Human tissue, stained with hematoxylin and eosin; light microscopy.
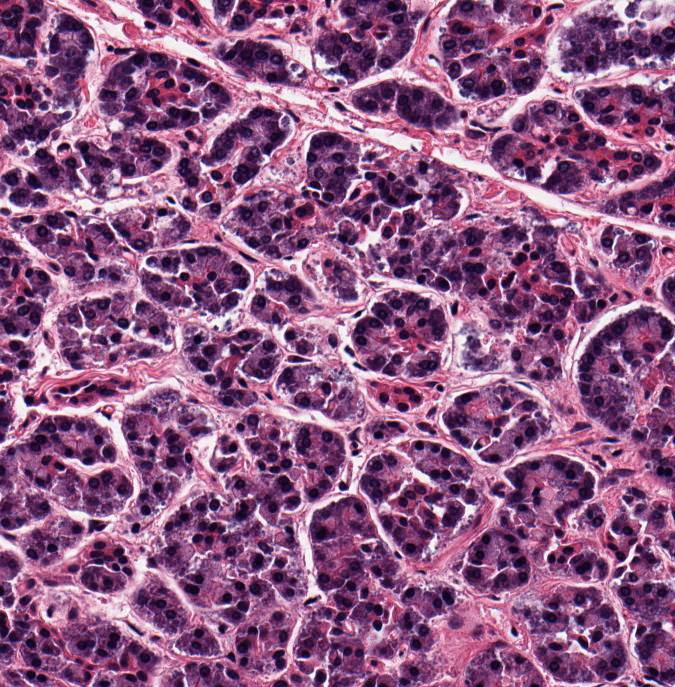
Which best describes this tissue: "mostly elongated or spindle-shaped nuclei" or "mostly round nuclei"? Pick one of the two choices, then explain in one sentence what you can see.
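Mostly round nuclei. The cell nuclei are small, round and darkly stained, one to each cell.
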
